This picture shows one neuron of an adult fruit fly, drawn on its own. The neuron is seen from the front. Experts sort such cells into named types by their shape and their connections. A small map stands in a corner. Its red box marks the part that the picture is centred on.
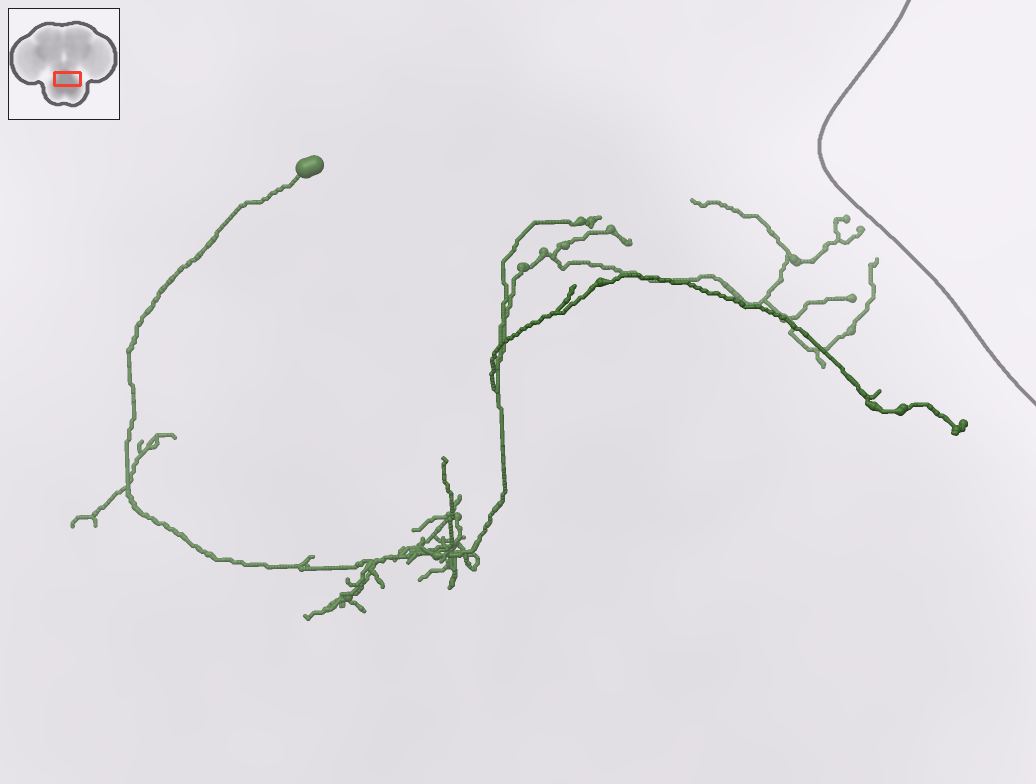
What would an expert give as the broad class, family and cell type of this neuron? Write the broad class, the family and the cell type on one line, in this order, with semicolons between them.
nerve-cord intrinsic neuron; hemilineage 18B; IN18B056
